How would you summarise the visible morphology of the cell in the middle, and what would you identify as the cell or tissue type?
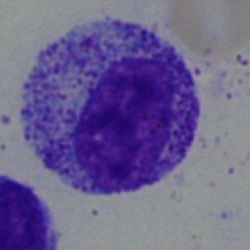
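Round cell, smooth outline. Cytoplasm pale blue-grey, rim widest left of nucleus. Numerous coarse purple-violet granules throughout cytoplasm; some lie over upper nuclear edge. Result: myelocyte.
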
